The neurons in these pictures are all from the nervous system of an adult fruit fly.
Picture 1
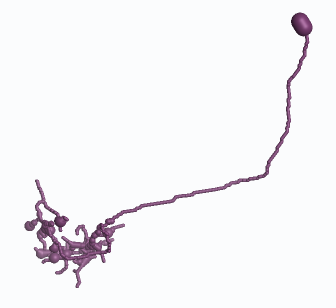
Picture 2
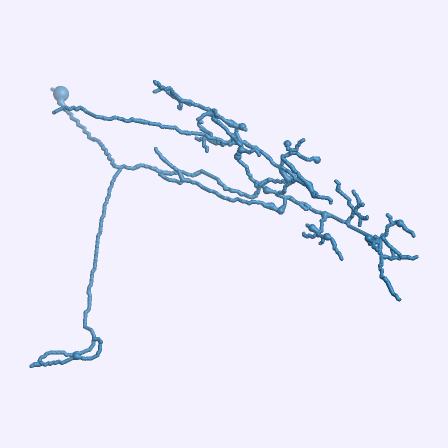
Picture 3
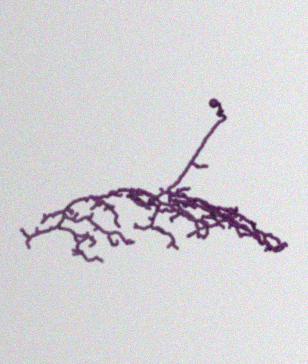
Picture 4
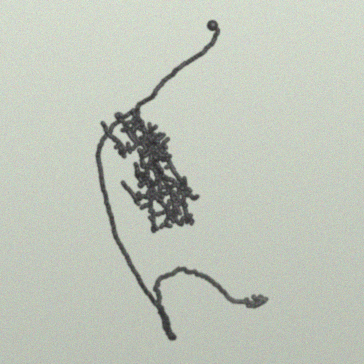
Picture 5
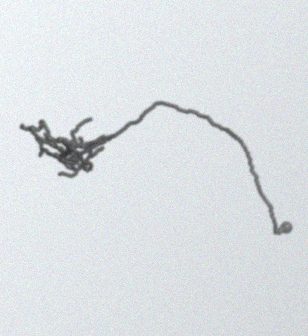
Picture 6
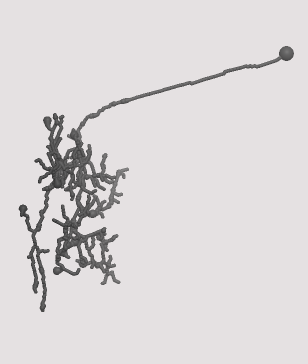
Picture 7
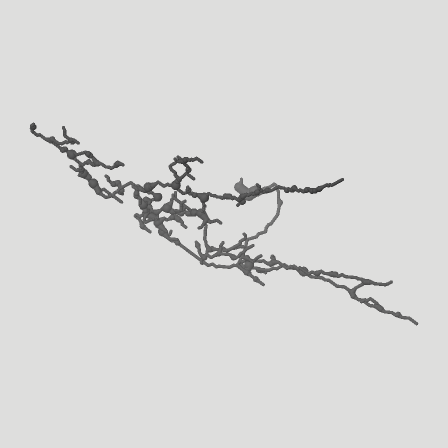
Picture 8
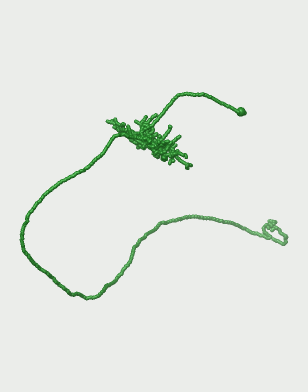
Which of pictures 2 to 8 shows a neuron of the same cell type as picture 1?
Picture 5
